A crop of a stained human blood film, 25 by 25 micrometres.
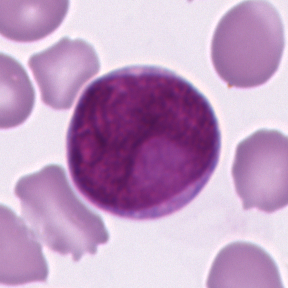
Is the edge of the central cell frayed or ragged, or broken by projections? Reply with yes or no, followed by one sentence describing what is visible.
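No. The cell outline is smooth and without surface projections.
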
